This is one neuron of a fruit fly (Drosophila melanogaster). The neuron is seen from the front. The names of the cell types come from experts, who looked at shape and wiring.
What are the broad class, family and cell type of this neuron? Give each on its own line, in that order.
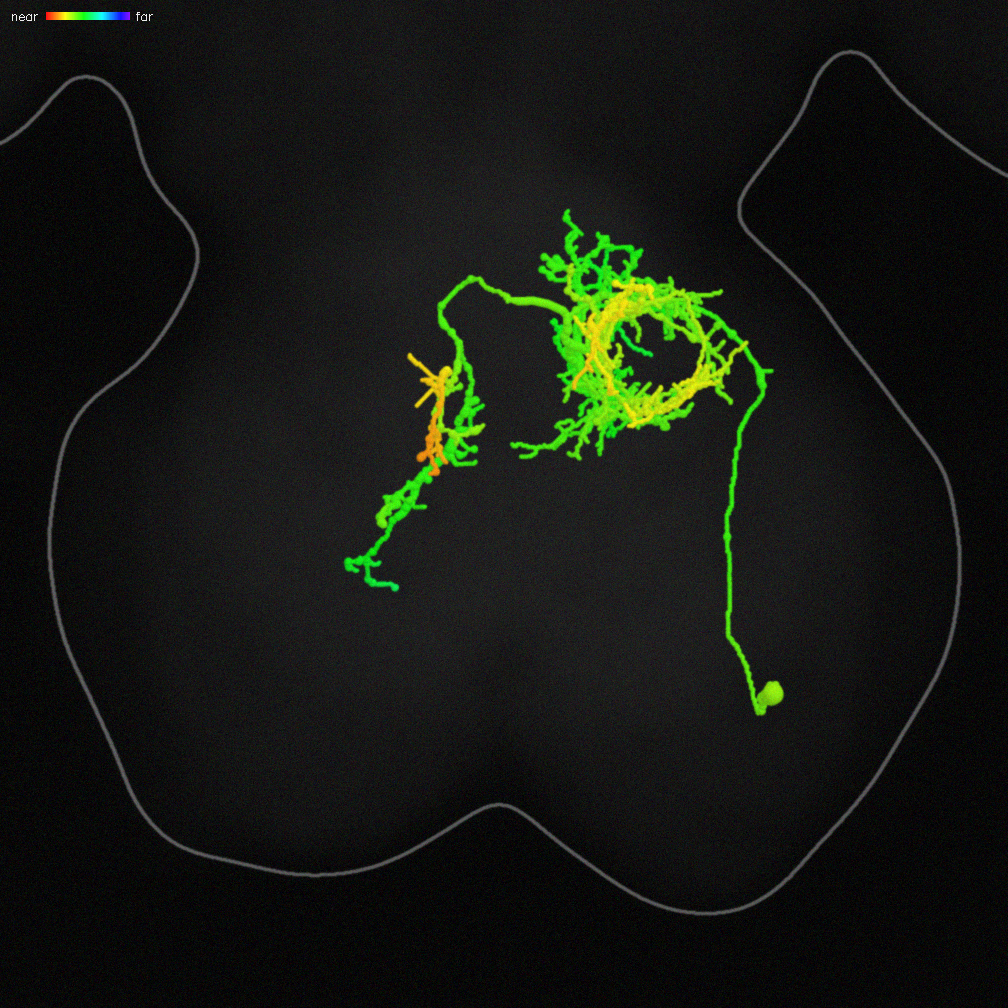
nerve-cord intrinsic neuron
hemilineage 14B
IN14B007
